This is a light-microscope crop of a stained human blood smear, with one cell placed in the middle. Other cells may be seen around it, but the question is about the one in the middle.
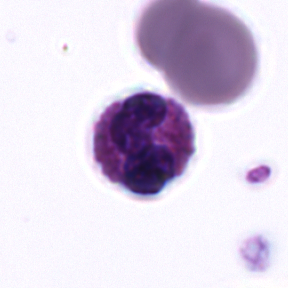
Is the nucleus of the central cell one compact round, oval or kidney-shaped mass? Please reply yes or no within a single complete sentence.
No, this cell's nucleus is lobed instead of forming a single mass.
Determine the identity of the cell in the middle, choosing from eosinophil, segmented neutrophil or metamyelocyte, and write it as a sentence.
The cell of interest, located centrally, is an eosinophil.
